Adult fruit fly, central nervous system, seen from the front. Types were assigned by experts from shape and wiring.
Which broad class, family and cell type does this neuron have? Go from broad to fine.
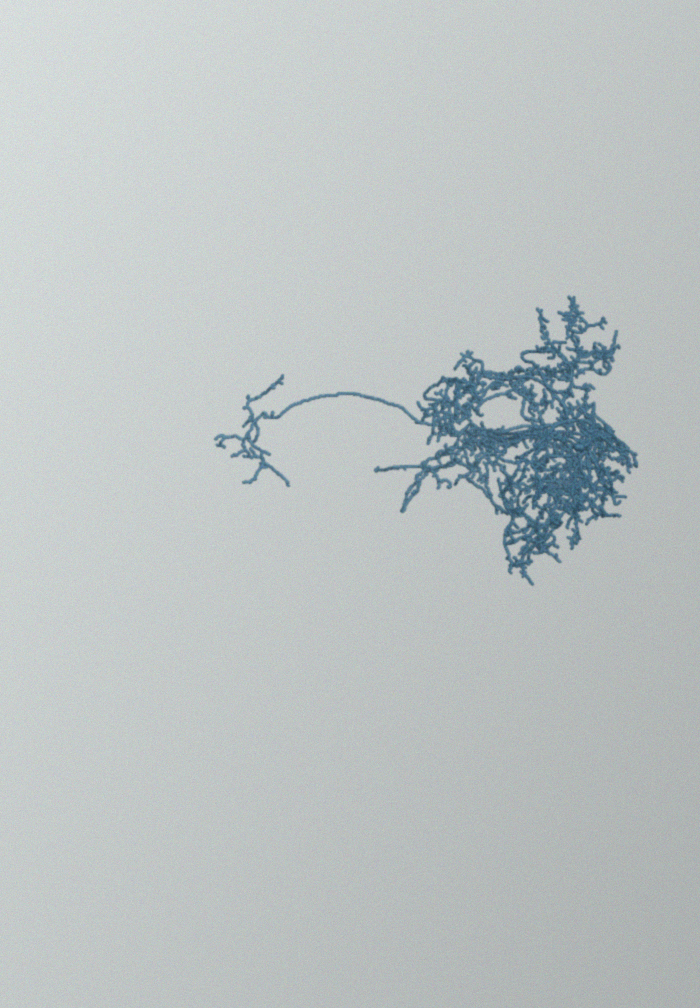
central-brain intrinsic neuron; hemilineage SLPa&l1_anterior; AVLP210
